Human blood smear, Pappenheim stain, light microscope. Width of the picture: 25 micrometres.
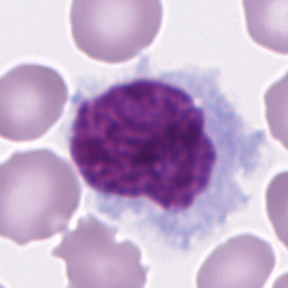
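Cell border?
Ragged, with fine hair-like projections around much of the edge.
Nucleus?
Single rounded mass, no separate lobes.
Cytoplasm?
No distinct granules; no vacuoles.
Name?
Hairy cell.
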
